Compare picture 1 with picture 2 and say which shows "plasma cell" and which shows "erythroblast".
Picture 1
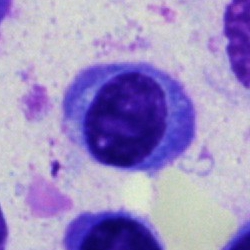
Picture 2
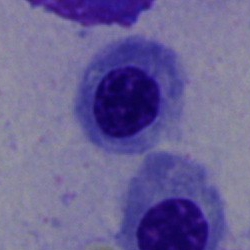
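Plasma cell in picture 1, erythroblast in picture 2. Plasma cell: outline round to slightly oval, border smooth. Cytoplasm a deep blue rim around the nucleus.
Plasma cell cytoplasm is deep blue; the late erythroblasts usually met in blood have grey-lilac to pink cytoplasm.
Paler cytoplasmic zone against left edge of nucleus.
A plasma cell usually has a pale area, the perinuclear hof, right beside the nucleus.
Erythroblast: outline rounded, edge slightly uneven. Chromatin dense, dark purple, only a few small paler patches. No distinct granules in either cell. Neighbours: none touching the plasma cell, nucleated cells near its lower edge and upper right; a separate nucleated cell just below right of the erythroblast.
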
